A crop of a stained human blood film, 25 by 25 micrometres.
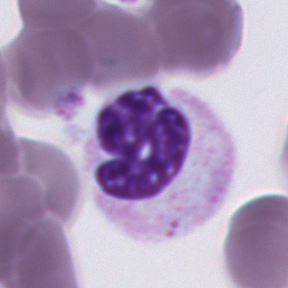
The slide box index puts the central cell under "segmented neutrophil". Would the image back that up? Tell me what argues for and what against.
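Abundant pale pink cytoplasm surrounds a nucleus of about 10 by 8 micrometres, within a roughly round, smooth outline. Fine pink-violet granules are scattered through the cytoplasm, and it contains no vacuoles. The chromatin is dark purple and coarsely clumped, and no nucleoli are visible.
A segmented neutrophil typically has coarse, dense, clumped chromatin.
The chromatin in this cell matches that description.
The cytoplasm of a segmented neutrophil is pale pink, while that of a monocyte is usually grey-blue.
The pale pink cytoplasm here therefore speaks for segmented neutrophil and against monocyte.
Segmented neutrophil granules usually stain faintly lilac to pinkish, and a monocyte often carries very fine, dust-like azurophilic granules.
Fine granules as such could suit either cell, but their pink-violet colour agrees with segmented neutrophil.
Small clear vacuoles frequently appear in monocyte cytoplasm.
None are present here, so monocyte gains no support from that quarter. Segmented neutrophil, then, is the right answer.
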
